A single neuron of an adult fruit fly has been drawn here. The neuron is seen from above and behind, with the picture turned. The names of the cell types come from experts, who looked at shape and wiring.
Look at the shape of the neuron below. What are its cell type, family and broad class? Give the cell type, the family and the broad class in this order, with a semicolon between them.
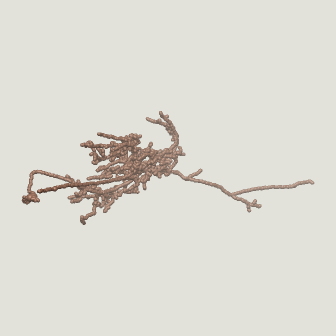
MNad31; hemilineage 03B; motor neuron of the nerve cord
